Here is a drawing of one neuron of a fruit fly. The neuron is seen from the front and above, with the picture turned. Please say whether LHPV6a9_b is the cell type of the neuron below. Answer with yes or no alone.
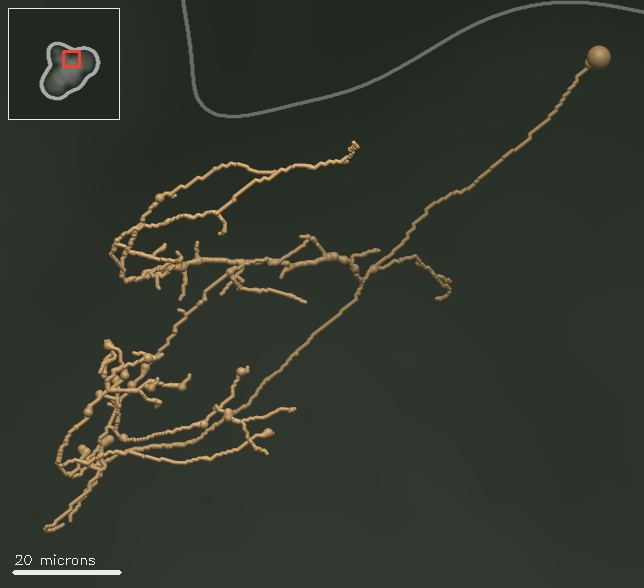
no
